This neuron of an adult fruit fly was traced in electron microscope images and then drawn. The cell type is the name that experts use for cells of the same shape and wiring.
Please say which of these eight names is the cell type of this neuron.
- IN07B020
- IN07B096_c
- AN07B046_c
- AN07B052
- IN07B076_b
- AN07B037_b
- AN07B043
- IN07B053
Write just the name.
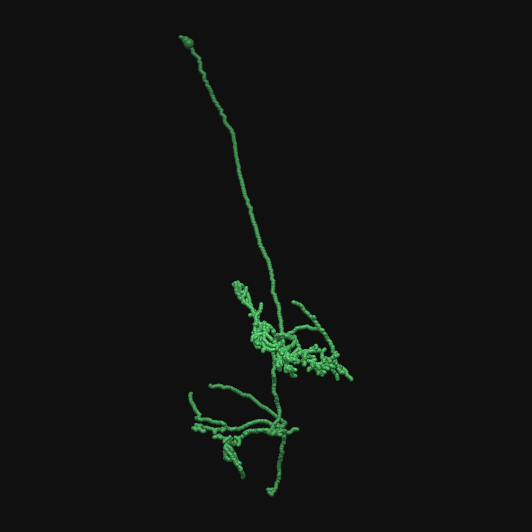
IN07B053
